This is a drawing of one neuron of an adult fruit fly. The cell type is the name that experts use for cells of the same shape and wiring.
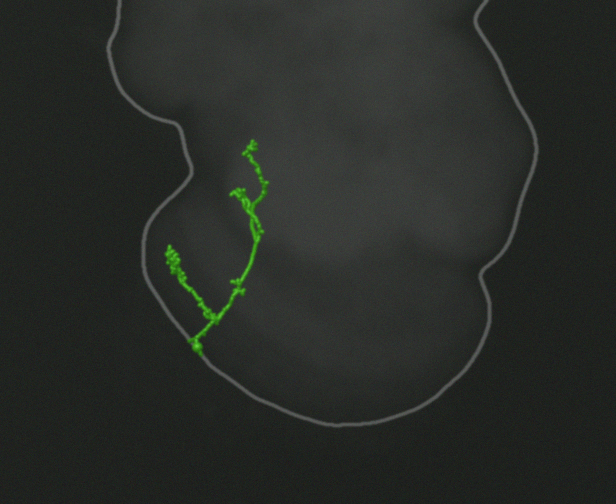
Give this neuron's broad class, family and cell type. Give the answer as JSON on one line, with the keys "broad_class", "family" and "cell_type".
{"broad_class": "optic-lobe intrinsic neuron", "family": "TmY", "cell_type": "TmY9b"}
